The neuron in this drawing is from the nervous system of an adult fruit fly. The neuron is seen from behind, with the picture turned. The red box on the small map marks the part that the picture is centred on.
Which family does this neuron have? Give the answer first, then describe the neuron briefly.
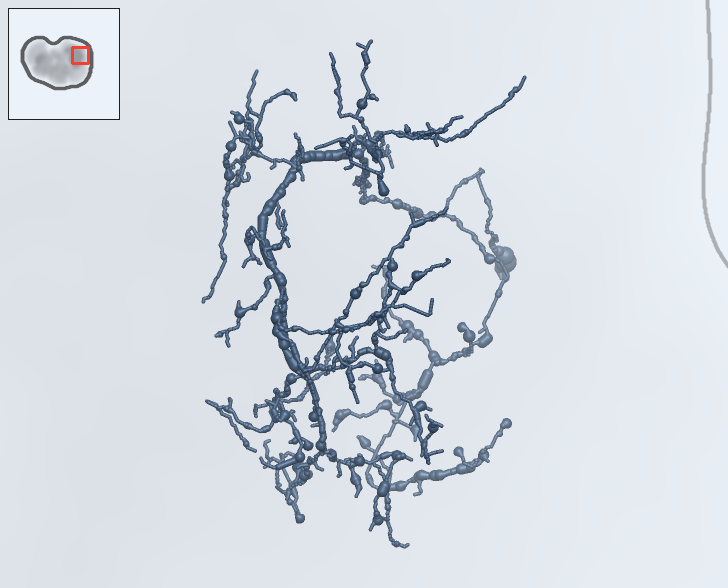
Its family is hemilineage 16B. This is a nerve-cord intrinsic neuron. The picture shows dozens of branch ends. As drawn here it is taller than it is wide.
